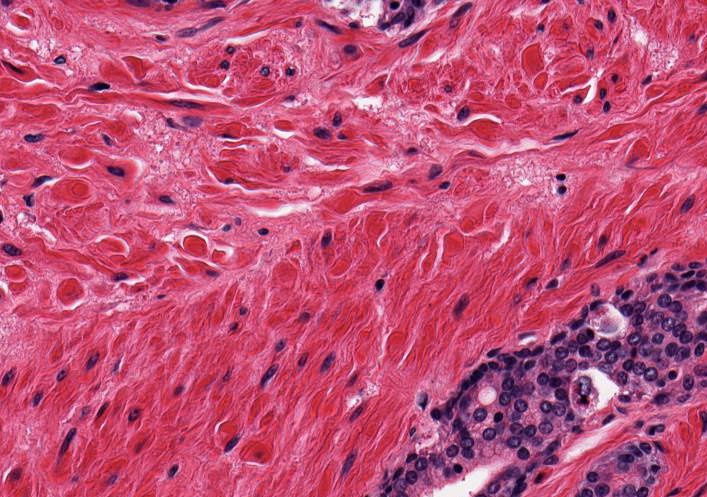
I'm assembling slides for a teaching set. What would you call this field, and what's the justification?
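This is mostly fibromuscular stroma, dense and pink across most of the field; a cluster of epithelial cells sits only in the lower right corner. Look at the upper part, where many smooth muscle cells are cut across as rounded pink profiles. The nuclei are mostly elongated and dark, lying singly and well spaced.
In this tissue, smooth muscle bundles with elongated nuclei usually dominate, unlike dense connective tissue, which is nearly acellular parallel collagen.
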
